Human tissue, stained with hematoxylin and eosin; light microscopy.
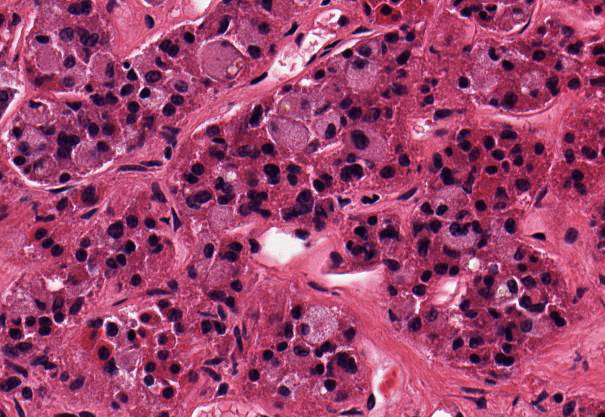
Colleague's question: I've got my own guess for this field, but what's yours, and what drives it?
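Answer: pars distalis of the pituitary. Its cells lie in rounded nests and cords, and they form no glands or tubules with central lumens.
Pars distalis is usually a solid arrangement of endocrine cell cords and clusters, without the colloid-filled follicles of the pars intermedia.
Many cells have granular, deep pink-red cytoplasm.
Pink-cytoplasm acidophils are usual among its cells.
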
